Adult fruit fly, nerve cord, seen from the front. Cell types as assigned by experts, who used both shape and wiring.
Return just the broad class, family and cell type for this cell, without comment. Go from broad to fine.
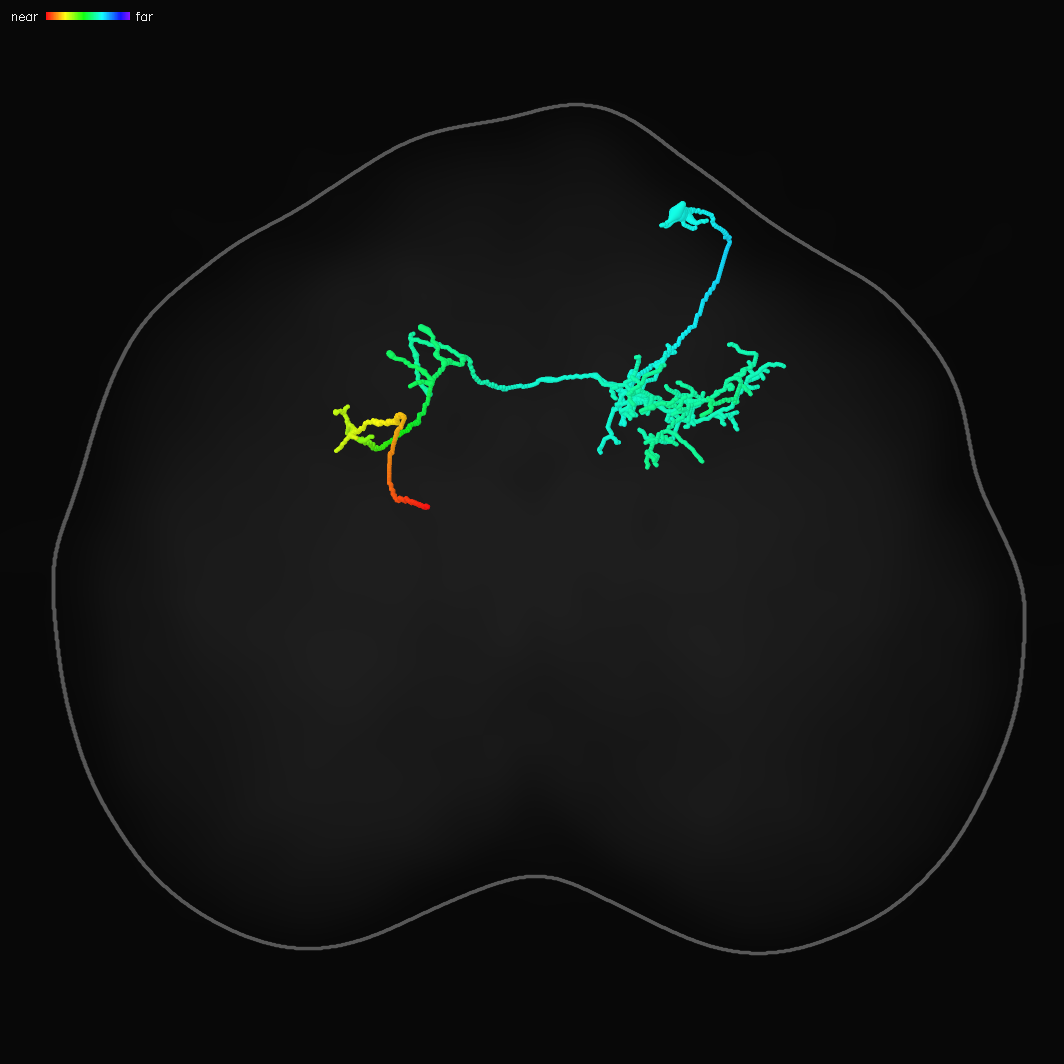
ascending neuron; hemilineage 19B; AN19B093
